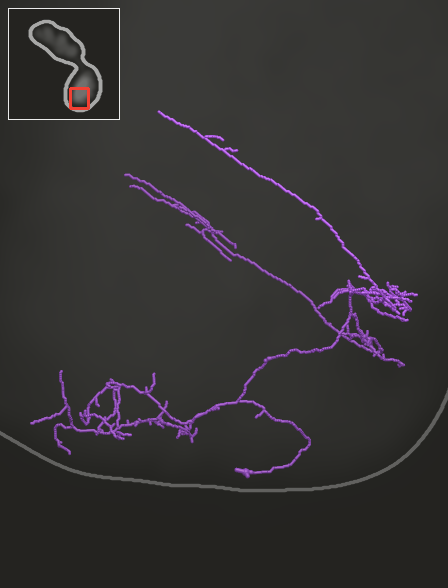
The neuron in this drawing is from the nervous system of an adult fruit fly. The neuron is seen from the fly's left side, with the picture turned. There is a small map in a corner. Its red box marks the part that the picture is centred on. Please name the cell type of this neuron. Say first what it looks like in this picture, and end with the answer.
The cell body is at the bottom of the picture. Dozens of branch ends can be seen. Its broad class is central-brain intrinsic neuron. It is of cell type PAM09.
